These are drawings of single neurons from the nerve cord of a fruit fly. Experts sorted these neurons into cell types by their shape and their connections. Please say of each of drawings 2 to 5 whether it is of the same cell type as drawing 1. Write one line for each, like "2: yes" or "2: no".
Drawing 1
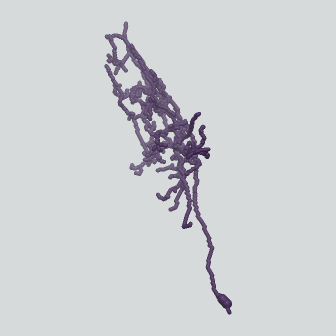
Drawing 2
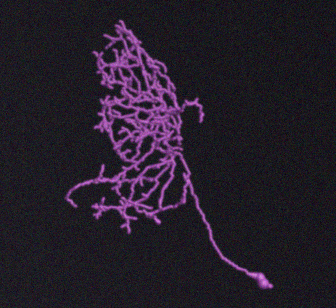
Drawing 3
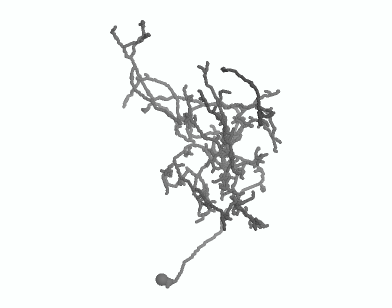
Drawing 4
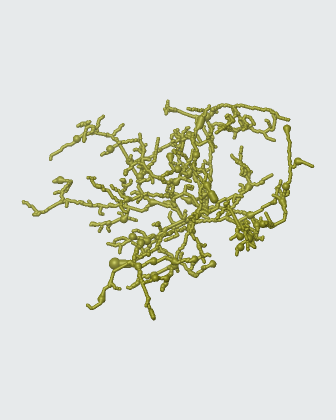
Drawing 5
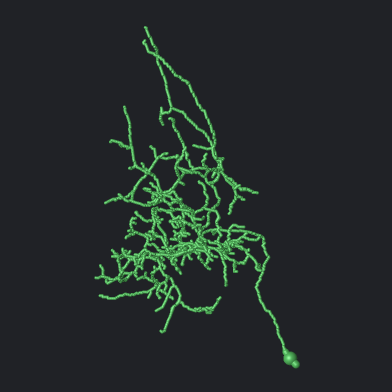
2: yes
3: no
4: yes
5: no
